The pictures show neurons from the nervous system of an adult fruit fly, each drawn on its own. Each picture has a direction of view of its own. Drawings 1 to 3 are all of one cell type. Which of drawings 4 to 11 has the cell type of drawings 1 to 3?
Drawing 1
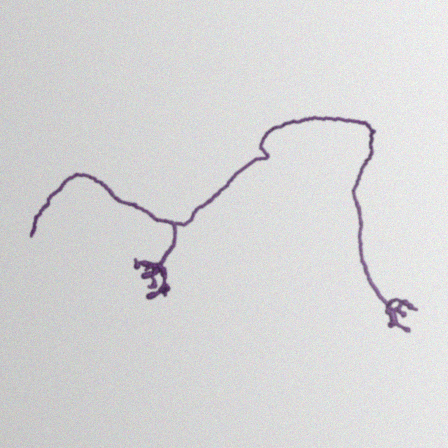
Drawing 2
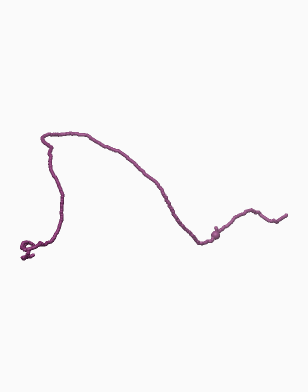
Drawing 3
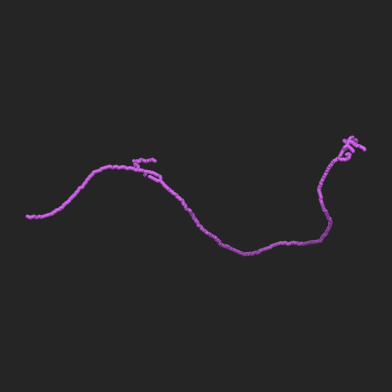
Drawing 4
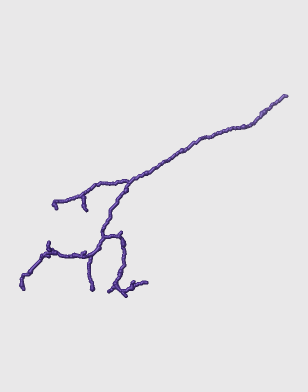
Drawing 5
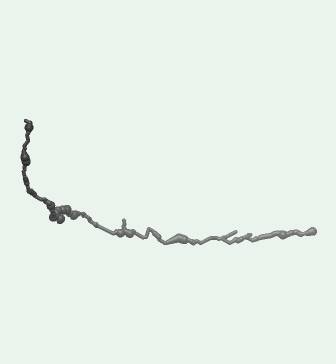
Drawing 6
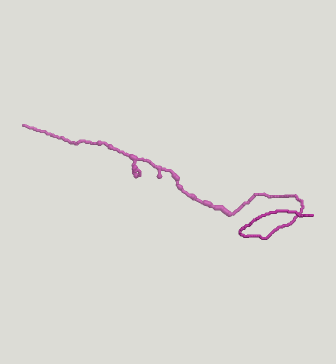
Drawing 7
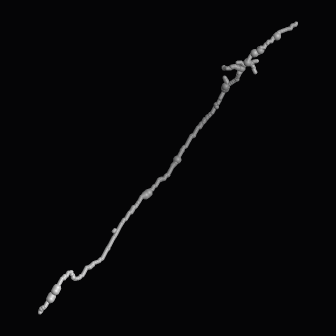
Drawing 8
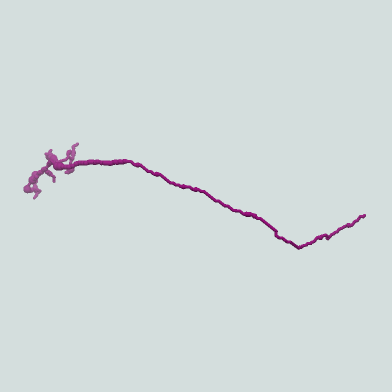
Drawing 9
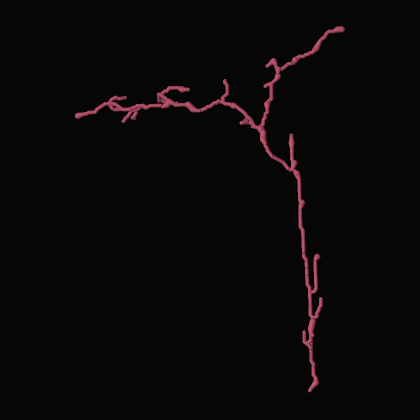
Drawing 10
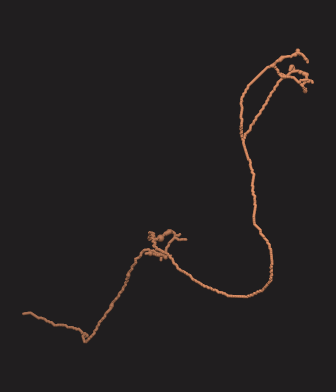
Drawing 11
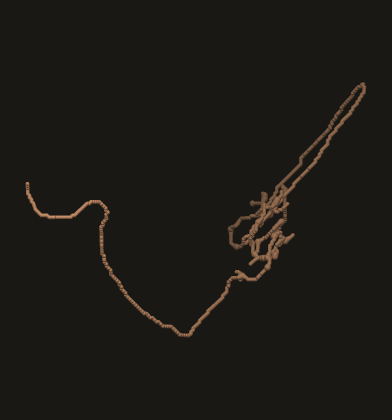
10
